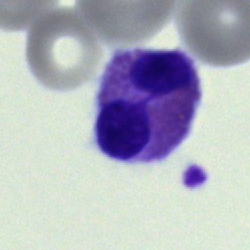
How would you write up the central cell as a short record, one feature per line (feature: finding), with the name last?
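Nuclei: two, one upper right, one lower left
Nuclear stain: dense dark purple throughout
Cytoplasm: pinkish-purple
Outline: roughly rounded, no surface projections
Name: eosinophil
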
